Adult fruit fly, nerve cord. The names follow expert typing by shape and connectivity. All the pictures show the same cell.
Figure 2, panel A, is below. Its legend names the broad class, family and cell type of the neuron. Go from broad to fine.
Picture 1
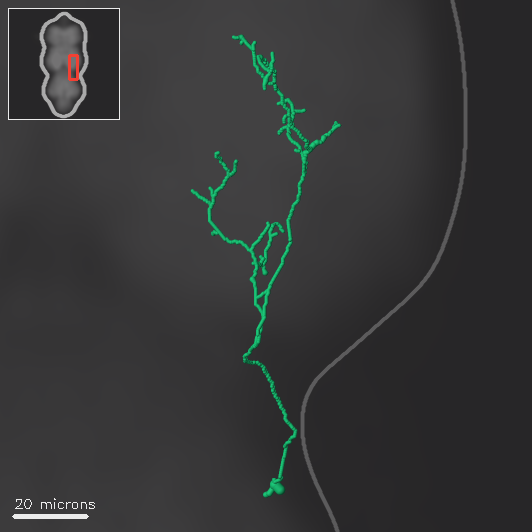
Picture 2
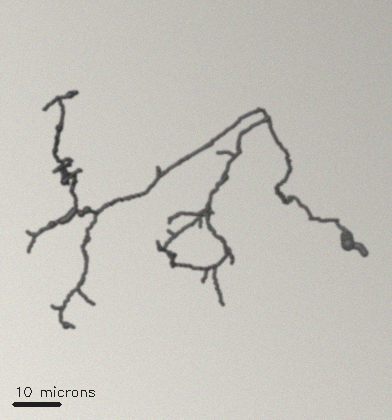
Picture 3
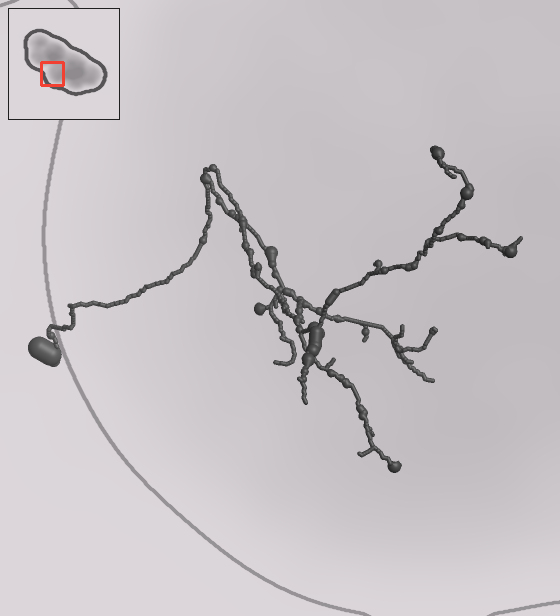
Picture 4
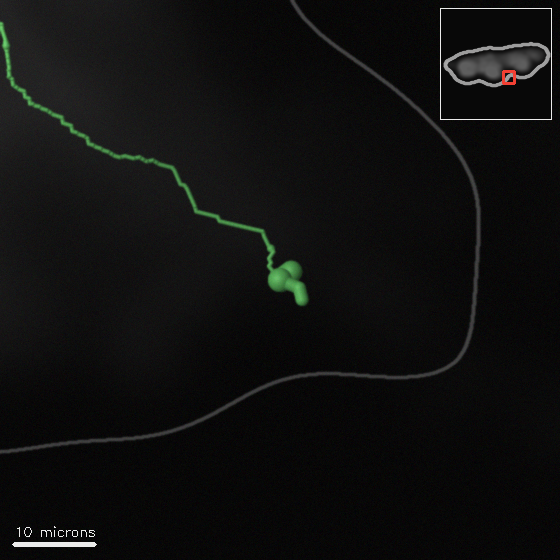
nerve-cord intrinsic neuron; hemilineage 20A.22A; IN20A.22A092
